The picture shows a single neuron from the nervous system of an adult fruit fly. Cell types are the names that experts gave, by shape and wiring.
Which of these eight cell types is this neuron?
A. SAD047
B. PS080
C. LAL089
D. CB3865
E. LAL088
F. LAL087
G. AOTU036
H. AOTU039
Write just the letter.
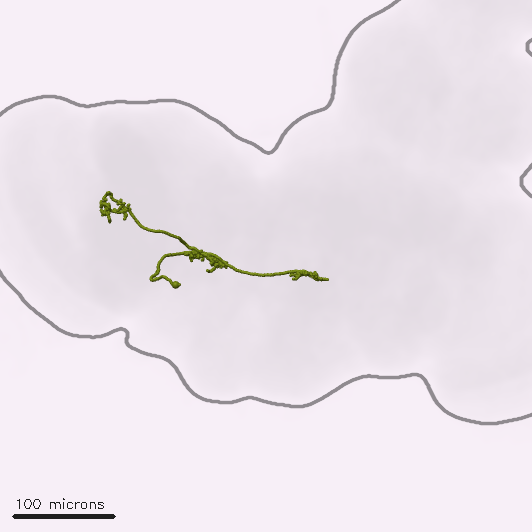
E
